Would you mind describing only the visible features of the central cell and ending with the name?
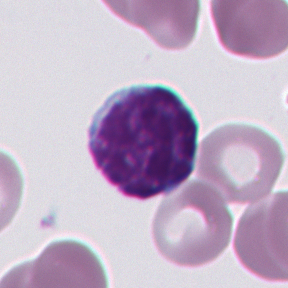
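First, the outline is round. Second, the nucleus occupies nearly all of the cell, with no more than a very thin rim of cytoplasm. Third, the chromatin is dense, dark purple and coarsely clumped. Fourth, no granules can be seen in the cytoplasm. The cell is a typical lymphocyte.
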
